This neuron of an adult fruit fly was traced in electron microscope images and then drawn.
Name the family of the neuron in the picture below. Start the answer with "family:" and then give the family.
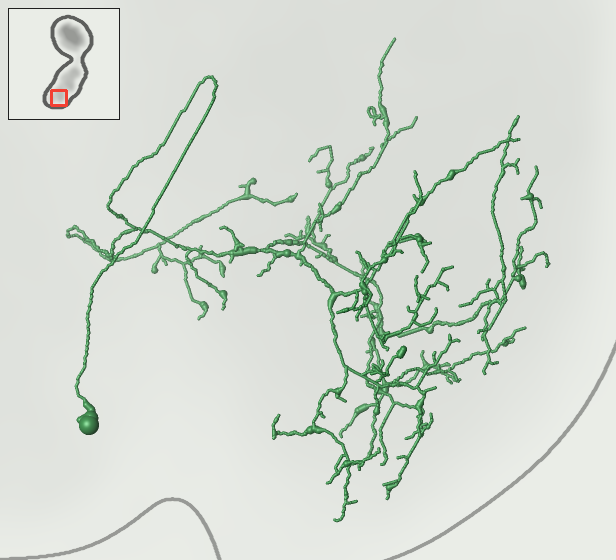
family: hemilineage 03A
